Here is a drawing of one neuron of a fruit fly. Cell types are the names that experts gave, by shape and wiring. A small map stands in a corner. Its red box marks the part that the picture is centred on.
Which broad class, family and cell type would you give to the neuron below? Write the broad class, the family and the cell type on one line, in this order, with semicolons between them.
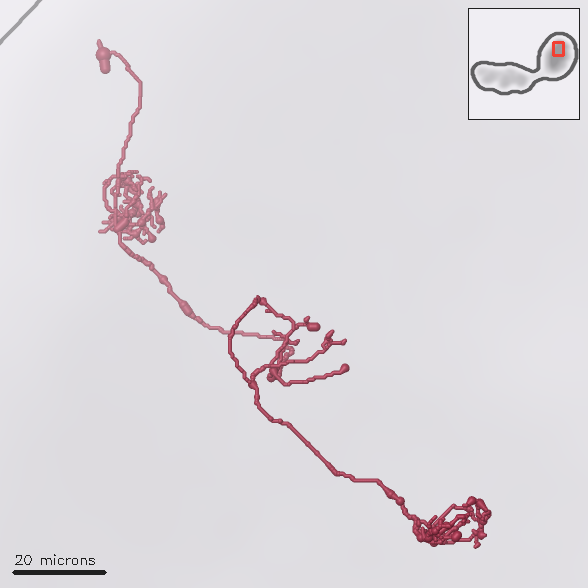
central-brain intrinsic neuron; class CX; PFNv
